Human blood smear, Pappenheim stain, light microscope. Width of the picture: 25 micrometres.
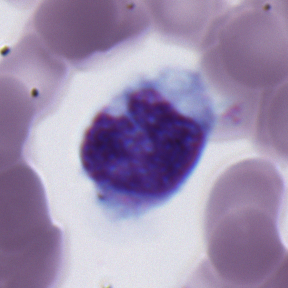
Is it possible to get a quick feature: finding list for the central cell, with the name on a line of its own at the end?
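Outline: roughly round
Notch: a deep one, cutting into the nucleus from its upper edge
Cytoplasm colour: pale blue
Cytoplasm spread: widest at the upper right of the nucleus
Identity: monocyte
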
